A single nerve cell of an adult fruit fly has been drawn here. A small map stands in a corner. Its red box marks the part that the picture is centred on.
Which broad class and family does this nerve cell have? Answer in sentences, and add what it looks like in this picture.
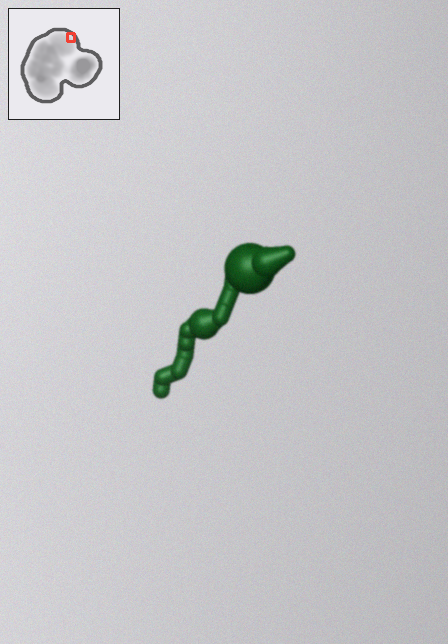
Its broad class is photoreceptor or other optic-lobe sensory neuron. The name of its family is class visual. The drawing shows no cell body. As drawn here it is about as wide as it is tall.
